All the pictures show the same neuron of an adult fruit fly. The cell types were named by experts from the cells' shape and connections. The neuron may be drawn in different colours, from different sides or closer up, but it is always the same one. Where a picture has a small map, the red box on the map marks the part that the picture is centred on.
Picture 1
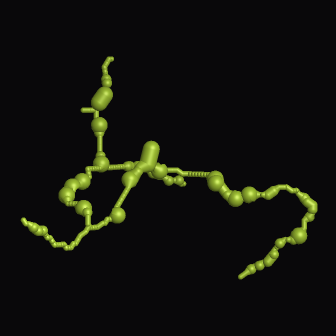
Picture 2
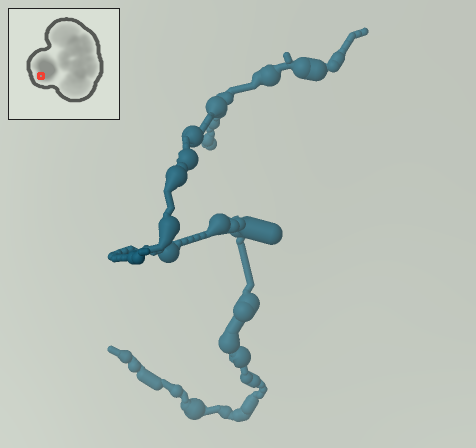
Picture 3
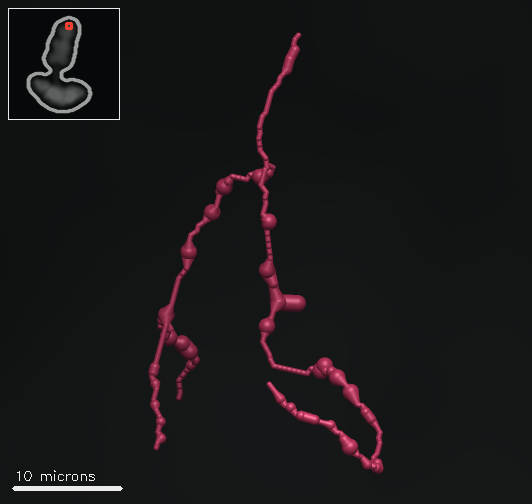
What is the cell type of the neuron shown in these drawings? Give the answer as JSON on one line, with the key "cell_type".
{"cell_type": "SNta38"}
